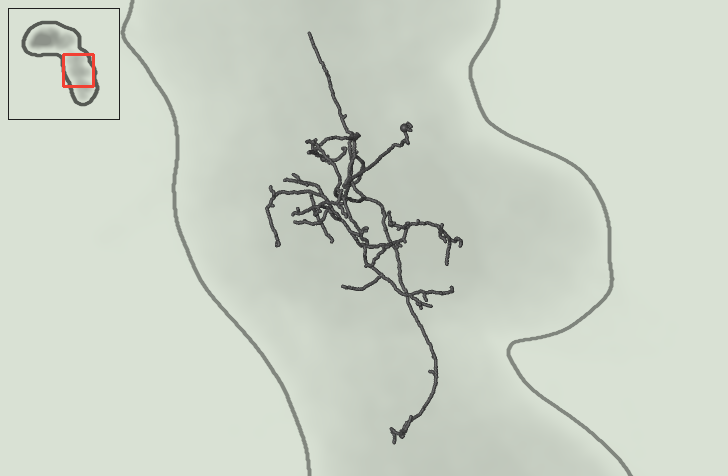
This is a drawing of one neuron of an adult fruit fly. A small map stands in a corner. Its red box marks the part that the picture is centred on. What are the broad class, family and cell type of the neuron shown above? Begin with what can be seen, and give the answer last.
The cell body can be seen at the top of the picture. As drawn here it is taller than it is wide. This is a nerve-cord intrinsic neuron. Its family is hemilineage 07B. It is of cell type IN07B073_d.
